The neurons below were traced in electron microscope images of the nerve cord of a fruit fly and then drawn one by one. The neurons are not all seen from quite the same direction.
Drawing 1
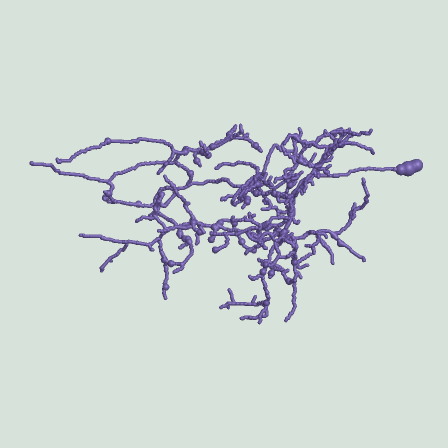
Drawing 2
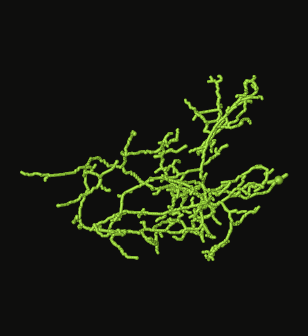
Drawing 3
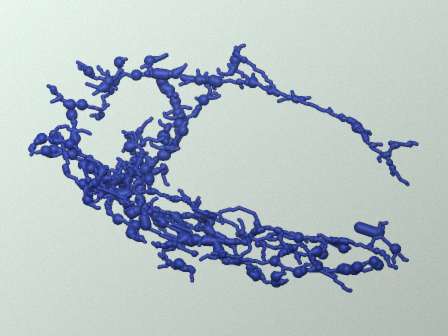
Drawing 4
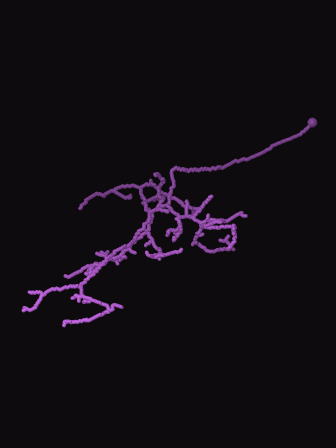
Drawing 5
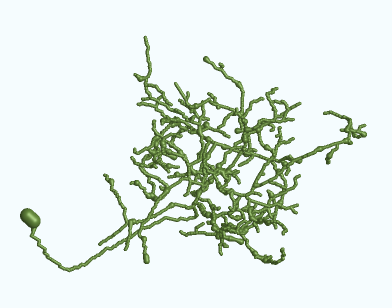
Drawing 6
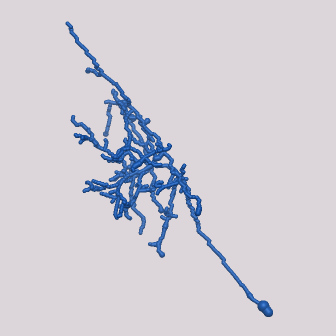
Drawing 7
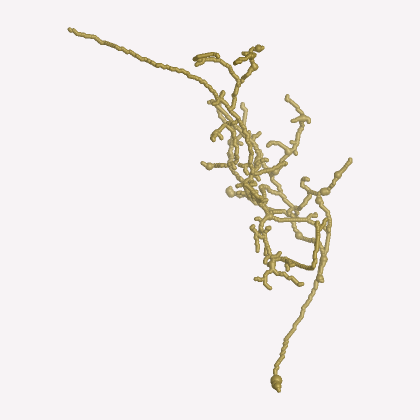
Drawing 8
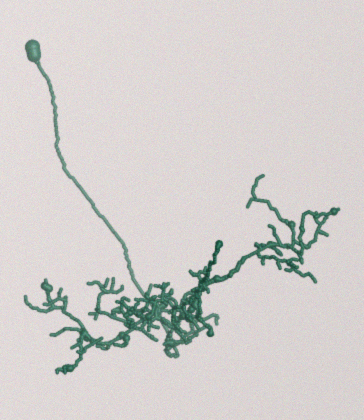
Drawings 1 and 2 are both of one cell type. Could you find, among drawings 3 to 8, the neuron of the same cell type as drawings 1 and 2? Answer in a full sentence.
Drawing 5 shows a neuron of the same cell type.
